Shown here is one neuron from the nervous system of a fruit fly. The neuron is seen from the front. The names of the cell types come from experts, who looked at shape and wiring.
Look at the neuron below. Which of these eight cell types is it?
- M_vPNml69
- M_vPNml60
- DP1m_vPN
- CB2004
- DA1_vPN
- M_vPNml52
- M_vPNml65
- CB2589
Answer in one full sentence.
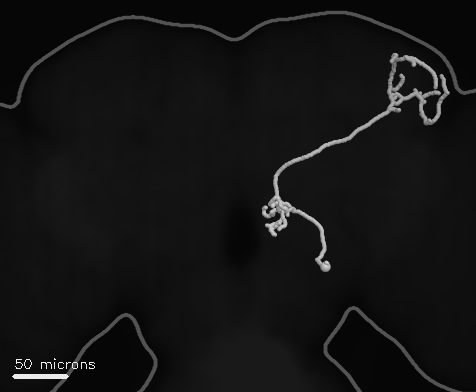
The neuron is typed under the name M_vPNml69.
